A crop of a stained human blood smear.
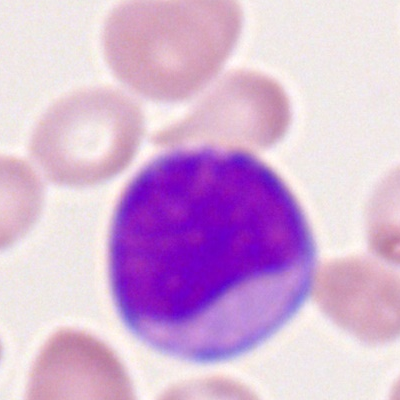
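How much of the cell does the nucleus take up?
Most of it, really.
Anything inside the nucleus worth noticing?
Yes, several small pale spots scattered through it.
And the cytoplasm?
Just a thin, pale lilac-blue crescent along the lower edge.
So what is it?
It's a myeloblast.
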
